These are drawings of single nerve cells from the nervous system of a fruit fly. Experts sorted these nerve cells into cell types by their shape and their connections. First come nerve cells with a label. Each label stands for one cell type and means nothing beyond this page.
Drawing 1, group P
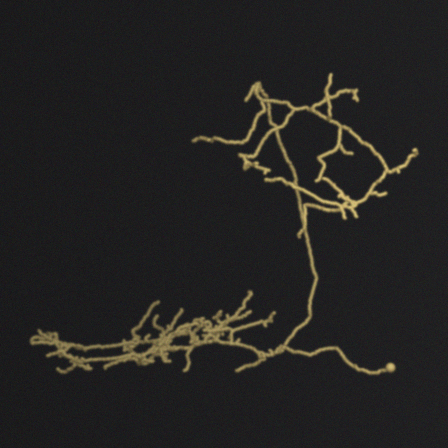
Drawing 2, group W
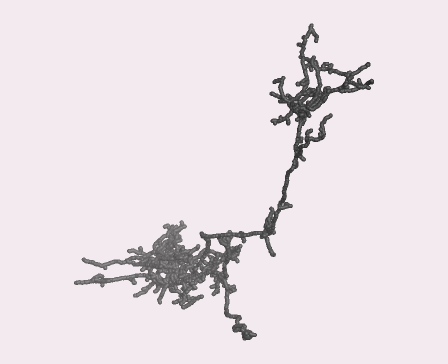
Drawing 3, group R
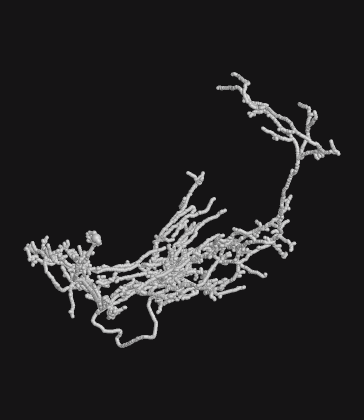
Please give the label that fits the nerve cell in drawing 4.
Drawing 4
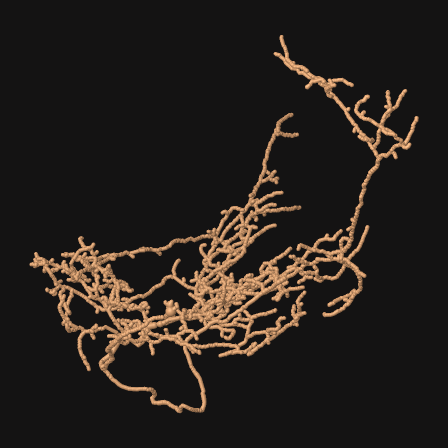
group R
